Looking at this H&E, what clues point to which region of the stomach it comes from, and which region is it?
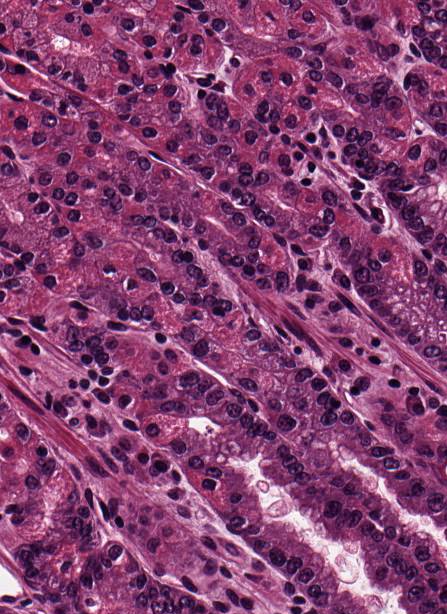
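Fundic glands: elongated cords of epithelial cells run diagonally from upper left to lower right, separated by thin strands of stroma with elongated spindle-shaped nuclei. The epithelial cells have abundant eosinophilic, finely granular cytoplasm, and most of their nuclei are round.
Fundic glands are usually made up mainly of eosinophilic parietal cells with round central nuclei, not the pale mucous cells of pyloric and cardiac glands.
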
